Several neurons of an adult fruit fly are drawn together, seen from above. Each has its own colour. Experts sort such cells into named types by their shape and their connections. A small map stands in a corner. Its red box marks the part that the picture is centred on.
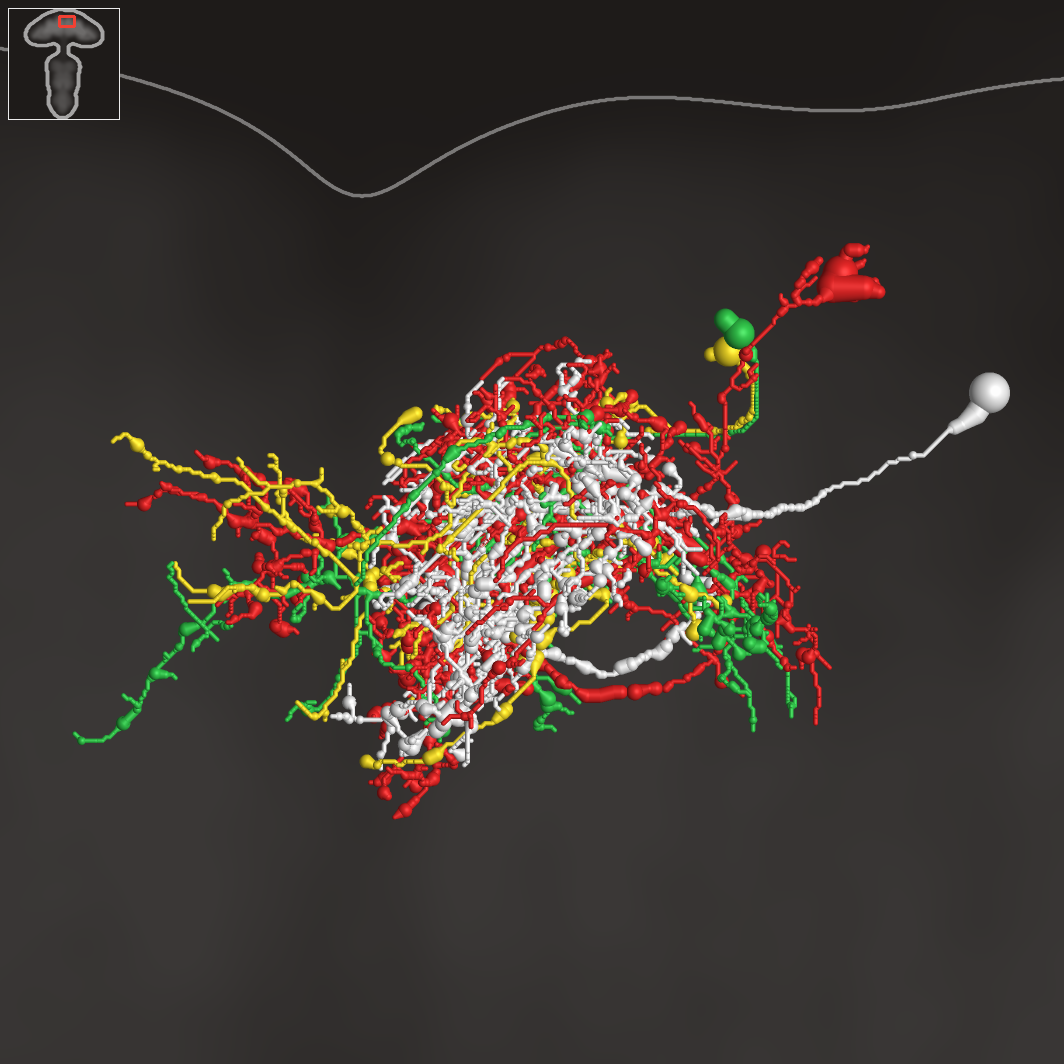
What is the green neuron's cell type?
GNG261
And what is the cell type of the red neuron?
PRW049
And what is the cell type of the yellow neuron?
PRW020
